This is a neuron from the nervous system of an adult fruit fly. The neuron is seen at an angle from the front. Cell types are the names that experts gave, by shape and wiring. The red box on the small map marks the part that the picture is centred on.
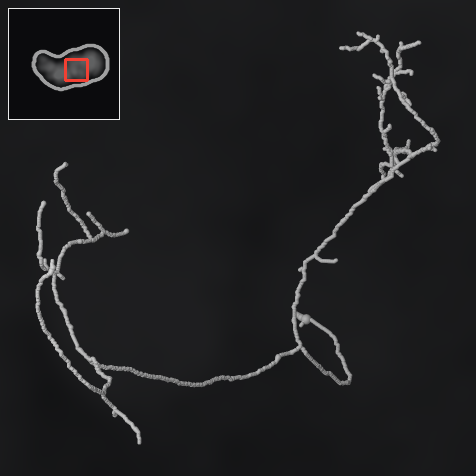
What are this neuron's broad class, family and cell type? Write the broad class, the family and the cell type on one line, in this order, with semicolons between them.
central-brain intrinsic neuron; hemilineage LB19; PS335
